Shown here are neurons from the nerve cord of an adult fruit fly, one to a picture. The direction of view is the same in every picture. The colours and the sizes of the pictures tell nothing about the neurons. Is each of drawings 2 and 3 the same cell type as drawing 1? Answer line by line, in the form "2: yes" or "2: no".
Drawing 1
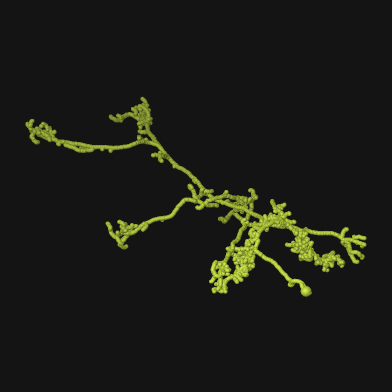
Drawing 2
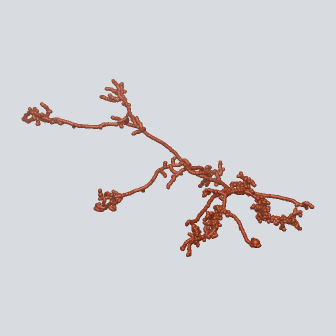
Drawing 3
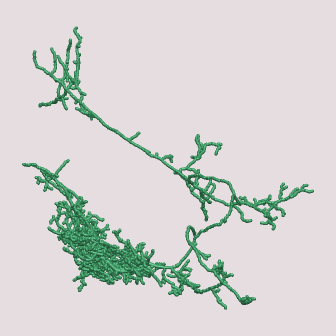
2: yes
3: no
